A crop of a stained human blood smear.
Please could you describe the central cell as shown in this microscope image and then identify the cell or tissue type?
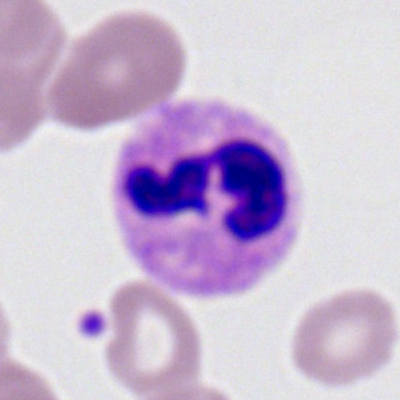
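Start with the outline: it is roughly round and smooth. Inside, the chromatin is dense and clumped, staining dark purple. The cytoplasm is pale pinkish-lilac and holds fine, faint lilac granules. This cell is a segmented neutrophil.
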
